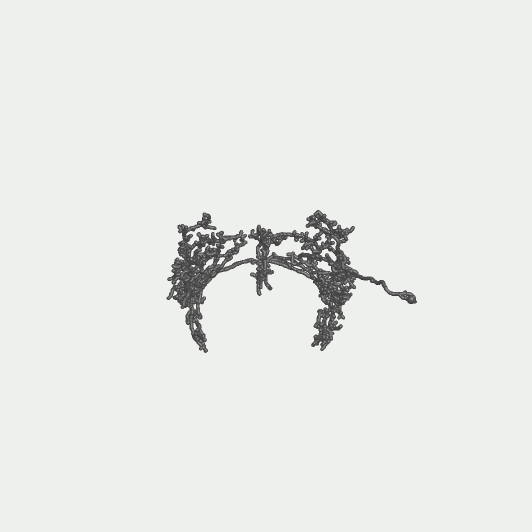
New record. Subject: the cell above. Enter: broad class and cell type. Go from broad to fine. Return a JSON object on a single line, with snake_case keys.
{"broad_class": "central-brain intrinsic neuron", "cell_type": "GNG115"}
